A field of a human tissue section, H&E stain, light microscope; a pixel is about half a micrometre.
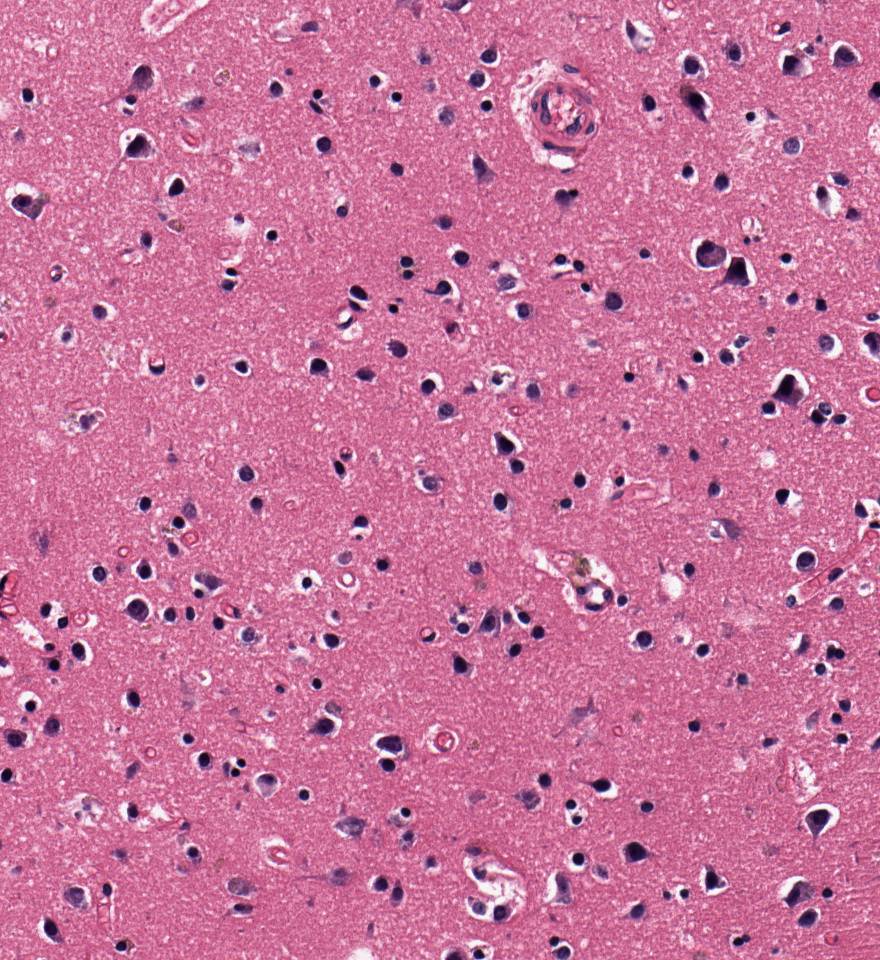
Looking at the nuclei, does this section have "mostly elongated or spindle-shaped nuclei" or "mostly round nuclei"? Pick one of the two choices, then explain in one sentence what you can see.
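Mostly round nuclei. Most nuclei are small, round and densely dark-staining.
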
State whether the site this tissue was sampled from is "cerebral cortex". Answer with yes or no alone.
yes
